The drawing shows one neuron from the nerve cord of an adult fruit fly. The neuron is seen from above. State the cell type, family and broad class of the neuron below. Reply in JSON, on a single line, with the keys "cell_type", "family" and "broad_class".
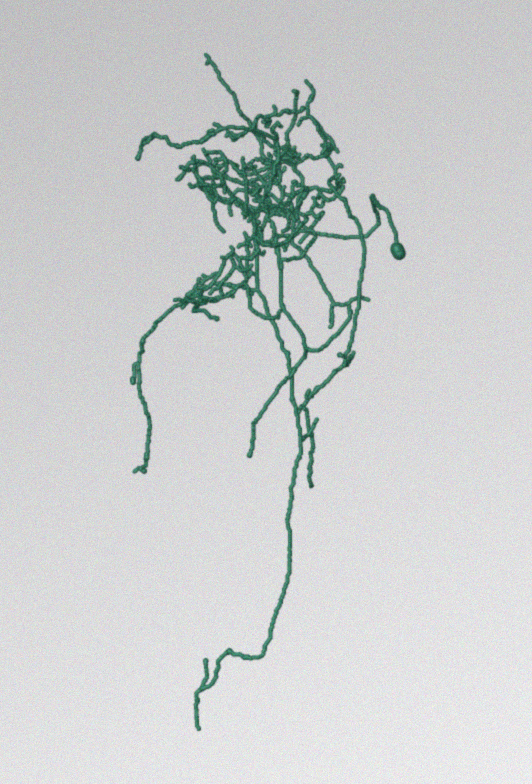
{"cell_type": "IN17A075", "family": "hemilineage 17A", "broad_class": "nerve-cord intrinsic neuron"}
